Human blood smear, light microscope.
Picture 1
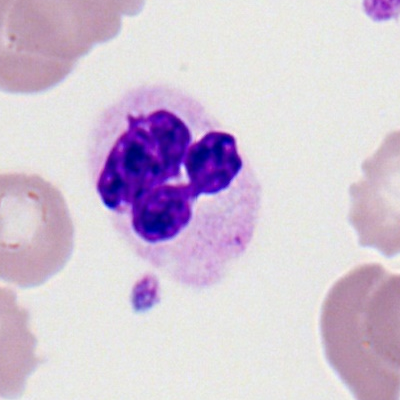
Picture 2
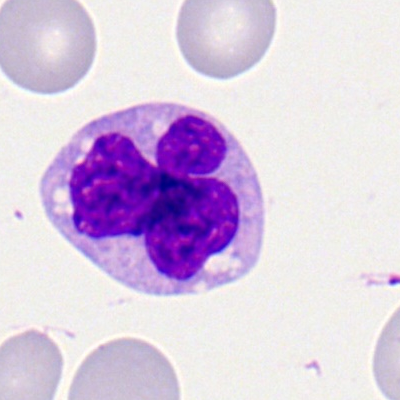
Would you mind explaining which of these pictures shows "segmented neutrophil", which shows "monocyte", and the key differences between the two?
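Picture 1 shows a segmented neutrophil, and picture 2 shows a monocyte. First, outline: both cells are smooth and roughly oval, and the one in picture 1 has no surface projections. Second, nucleus position: in picture 1 it lies in the upper left, leaving a wider band of cytoplasm at the lower right, whereas in picture 2 abundant cytoplasm surrounds it on all sides. Third, cytoplasm colour: abundant and pale pink in picture 1, pale greyish-lilac in picture 2.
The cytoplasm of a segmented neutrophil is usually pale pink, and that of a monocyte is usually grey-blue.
The pale pink of picture 1 agrees with this. Last, other details: the chromatin in picture 1 is dark purple and coarsely clumped, and a few small clear vacuoles lie in the cytoplasm of picture 2.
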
